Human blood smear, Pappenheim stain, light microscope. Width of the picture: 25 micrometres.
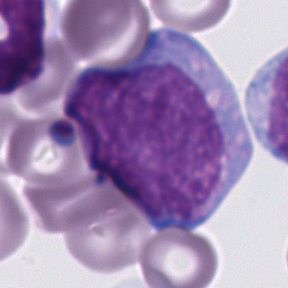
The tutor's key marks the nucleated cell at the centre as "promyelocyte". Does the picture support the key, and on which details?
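Most of this cell is nucleus, which goes with promyelocyte.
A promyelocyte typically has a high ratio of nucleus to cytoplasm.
The cytoplasm is pale blue, deeper blue along the outer edge than near the nucleus, and that blue speaks for promyelocyte and against myelocyte.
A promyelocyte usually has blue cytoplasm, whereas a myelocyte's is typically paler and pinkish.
The outline is angular, with fairly straight edges meeting at corners, and a small dark purple round body lies against the left side. So yes, promyelocyte fits.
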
